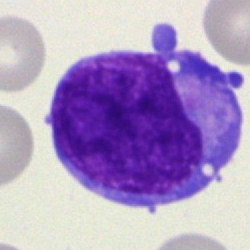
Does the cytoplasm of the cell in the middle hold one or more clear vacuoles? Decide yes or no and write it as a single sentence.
Yes, the cytoplasm of this cell holds one or more clear vacuoles.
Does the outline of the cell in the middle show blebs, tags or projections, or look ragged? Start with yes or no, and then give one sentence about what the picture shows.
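Yes. Small rounded blebs bulge from the upper edge of the cell.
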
